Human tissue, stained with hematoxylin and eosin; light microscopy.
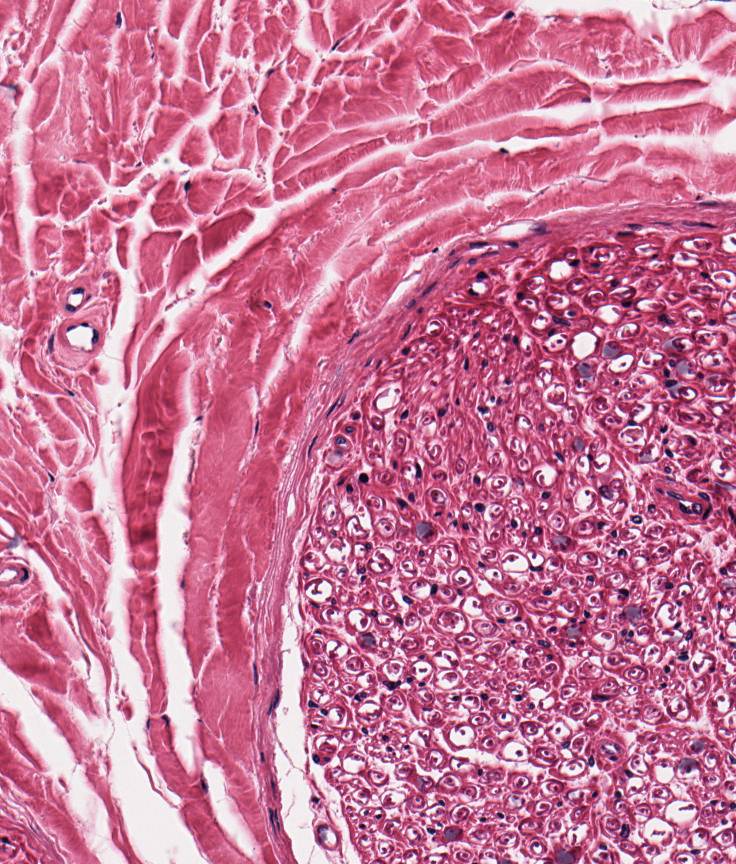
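Tibial nerve, fascicle in cross-section. The nerve fibres are cut across as many small round profiles, many showing a central pink axon within a pale, clear ring. Flattened cells with elongated nuclei form a thin layer along the upper-left edge. No fat cells are present.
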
